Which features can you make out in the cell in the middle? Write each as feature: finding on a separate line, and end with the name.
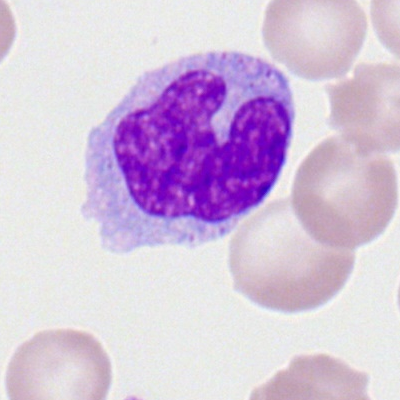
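Nucleus: folded, one deep notch cutting in from the top edge
Chromatin: lacy, mottled, many small pale spots, no dense dark clumps
Cytoplasm: broad rim, widest on the left of the nucleus
Granules: faint fine pinkish dust only, no coarse granules
Name: monocyte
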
